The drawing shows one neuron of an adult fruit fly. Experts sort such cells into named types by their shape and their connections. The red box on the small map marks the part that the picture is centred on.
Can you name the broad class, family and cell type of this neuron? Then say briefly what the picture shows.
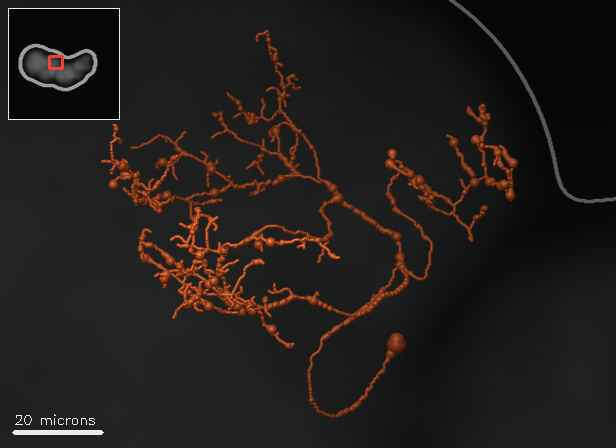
Its broad class is central-brain intrinsic neuron. Its family is hemilineage LHl4_dorsal. Its cell type is LHCENT13_c. By the scale bar it is about 95 microns wide in this view. The picture shows dozens of branch ends.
